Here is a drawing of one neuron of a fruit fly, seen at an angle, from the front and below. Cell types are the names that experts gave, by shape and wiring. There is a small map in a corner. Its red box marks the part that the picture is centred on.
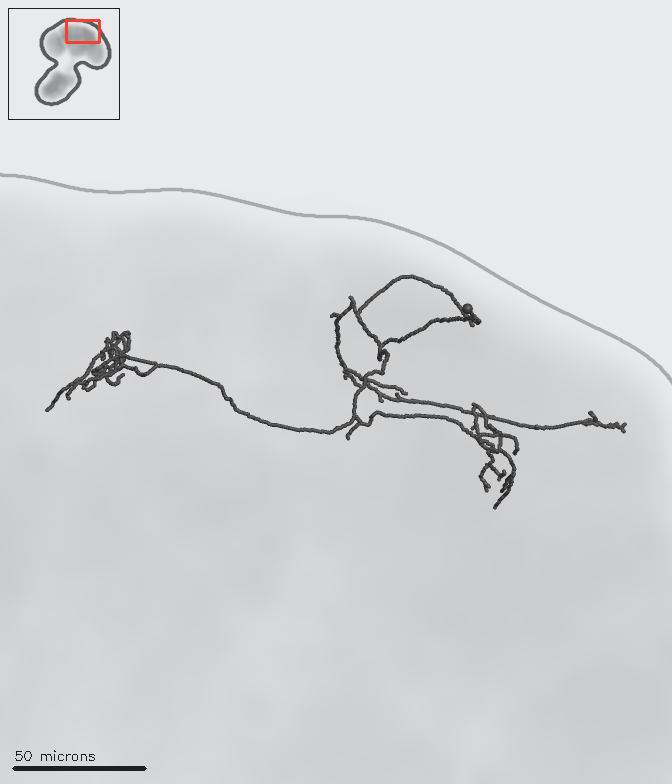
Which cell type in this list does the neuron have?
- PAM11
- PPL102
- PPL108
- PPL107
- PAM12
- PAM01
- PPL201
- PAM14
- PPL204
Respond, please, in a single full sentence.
The cell type given to this neuron is PAM11.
